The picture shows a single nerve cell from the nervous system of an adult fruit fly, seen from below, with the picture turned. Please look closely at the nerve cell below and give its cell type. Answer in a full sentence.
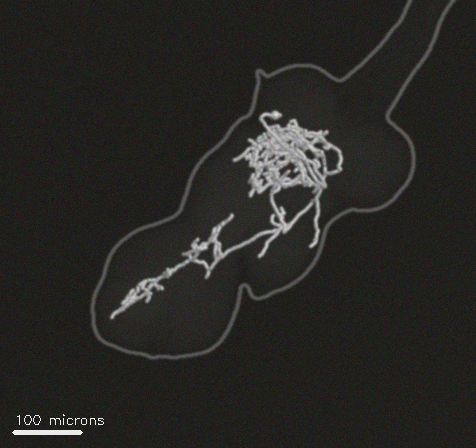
The cell type is IN19B020.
